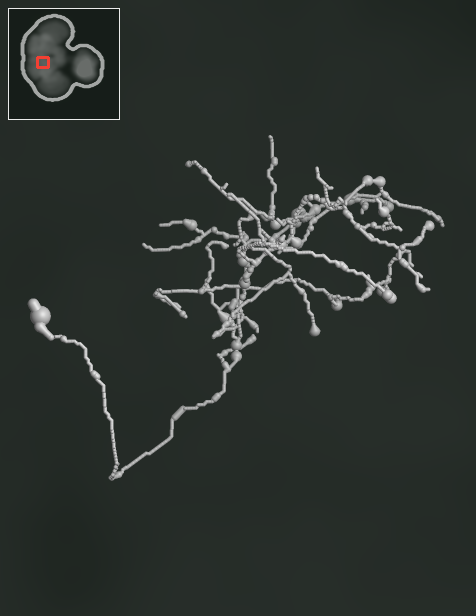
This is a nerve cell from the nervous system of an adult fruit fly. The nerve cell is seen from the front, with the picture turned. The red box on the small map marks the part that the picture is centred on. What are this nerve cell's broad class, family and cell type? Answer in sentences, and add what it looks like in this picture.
Its broad class is central-brain intrinsic neuron. The family is hemilineage ALl1_dorsal. It is of cell type CB3007. The cell body is on the left of the picture. In this view it is about as wide as it is tall.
